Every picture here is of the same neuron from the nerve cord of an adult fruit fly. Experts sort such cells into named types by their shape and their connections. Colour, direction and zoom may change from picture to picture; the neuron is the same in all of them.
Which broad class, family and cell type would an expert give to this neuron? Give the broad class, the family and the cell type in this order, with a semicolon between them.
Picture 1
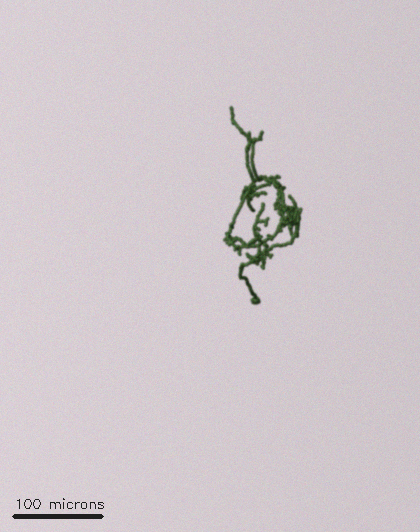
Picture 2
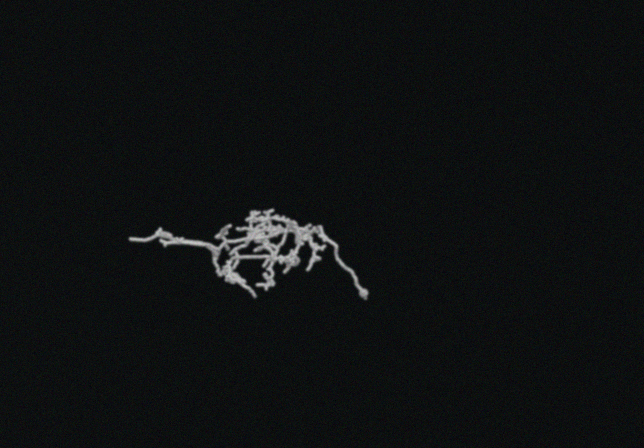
nerve-cord intrinsic neuron; hemilineage 03A; IN03A030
